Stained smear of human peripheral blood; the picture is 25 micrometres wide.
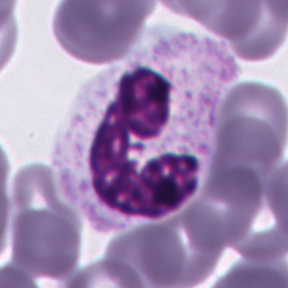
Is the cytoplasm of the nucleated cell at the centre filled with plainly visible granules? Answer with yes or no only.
Yes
